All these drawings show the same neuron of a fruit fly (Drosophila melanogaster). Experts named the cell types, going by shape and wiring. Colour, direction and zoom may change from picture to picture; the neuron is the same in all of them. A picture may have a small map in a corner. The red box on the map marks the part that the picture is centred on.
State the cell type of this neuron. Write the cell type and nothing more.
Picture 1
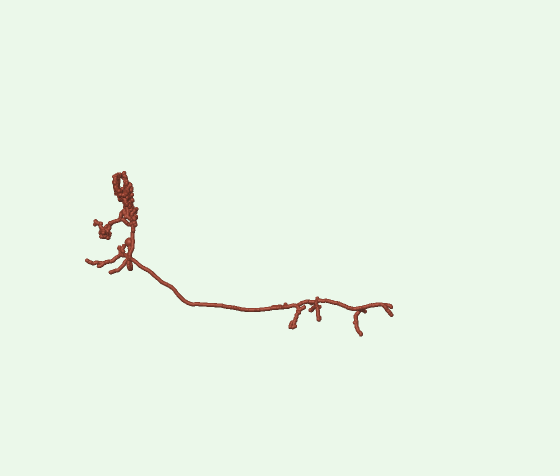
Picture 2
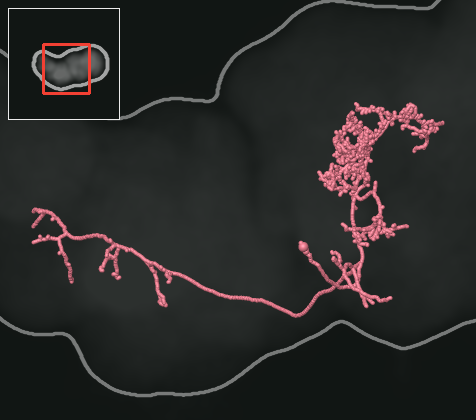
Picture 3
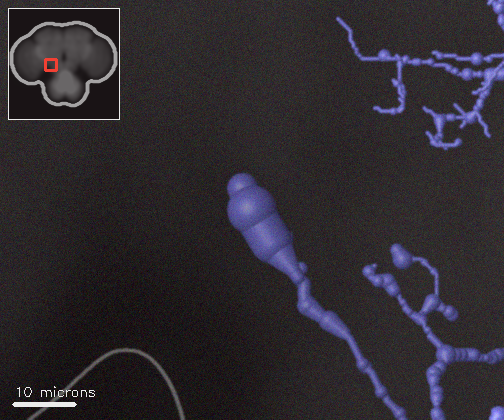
DNge043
